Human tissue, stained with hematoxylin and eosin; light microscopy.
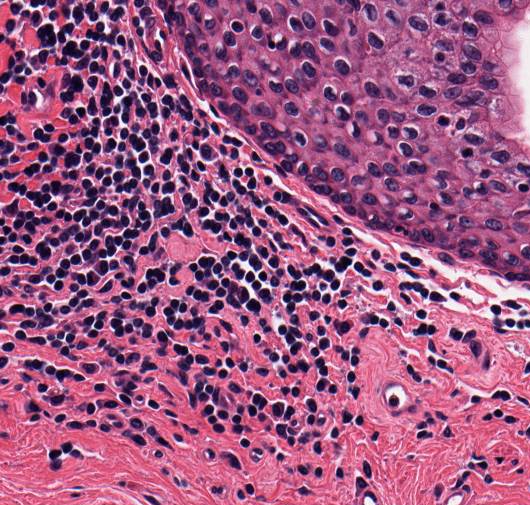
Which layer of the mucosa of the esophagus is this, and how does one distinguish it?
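What you're looking at is lymphoid tissue: the dense cellular infiltrate across the left and centre of the field. Look closely and it is all small round cells with dark round nuclei and little cytoplasm.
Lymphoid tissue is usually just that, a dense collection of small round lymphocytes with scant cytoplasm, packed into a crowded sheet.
Below it, by contrast, the lower part of the field is dense pink collagen with only scattered spindle-shaped nuclei. Stratified squamous epithelium takes the upper right corner, and red blood cells gather at the upper left edge.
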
